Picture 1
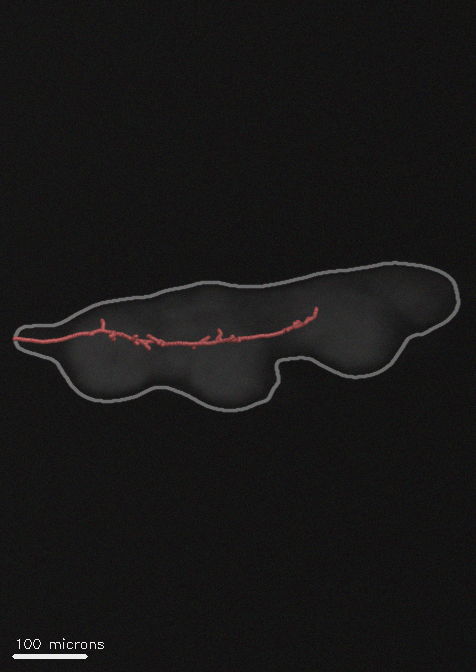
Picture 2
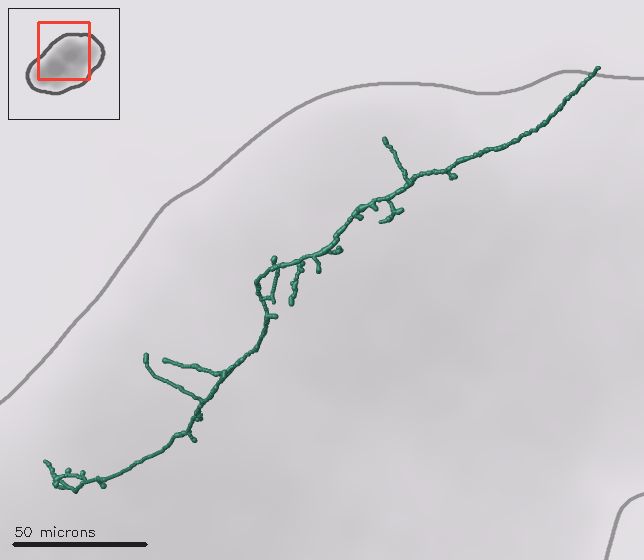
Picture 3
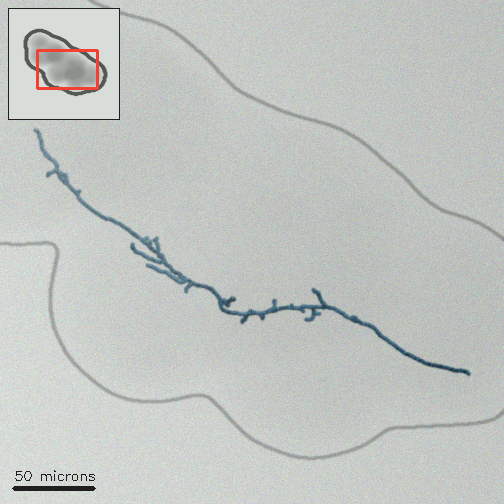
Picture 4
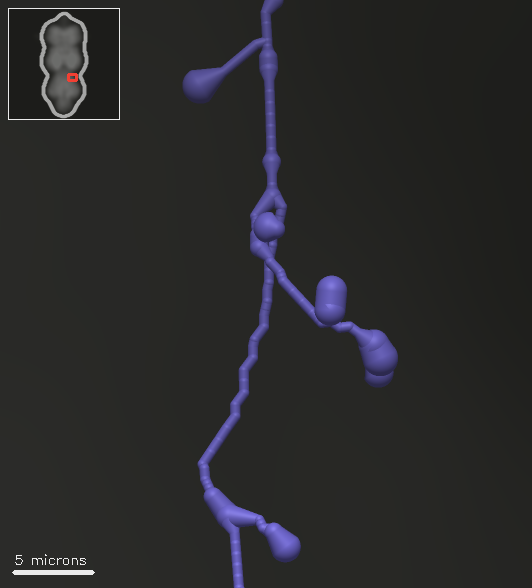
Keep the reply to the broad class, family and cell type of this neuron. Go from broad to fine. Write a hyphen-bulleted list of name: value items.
- broad class: descending neuron
- family: DNge
- cell type: DNge069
